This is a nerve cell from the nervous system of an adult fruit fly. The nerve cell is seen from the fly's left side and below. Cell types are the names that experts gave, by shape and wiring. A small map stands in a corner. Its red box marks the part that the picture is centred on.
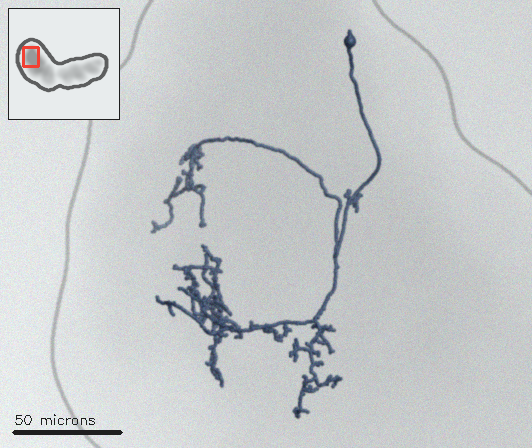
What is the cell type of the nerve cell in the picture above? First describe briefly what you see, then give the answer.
From top to bottom in the picture it spans about 180 microns. As drawn here it is taller than it is wide. Its broad class is central-brain intrinsic neuron. It is of cell type AVLP486.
